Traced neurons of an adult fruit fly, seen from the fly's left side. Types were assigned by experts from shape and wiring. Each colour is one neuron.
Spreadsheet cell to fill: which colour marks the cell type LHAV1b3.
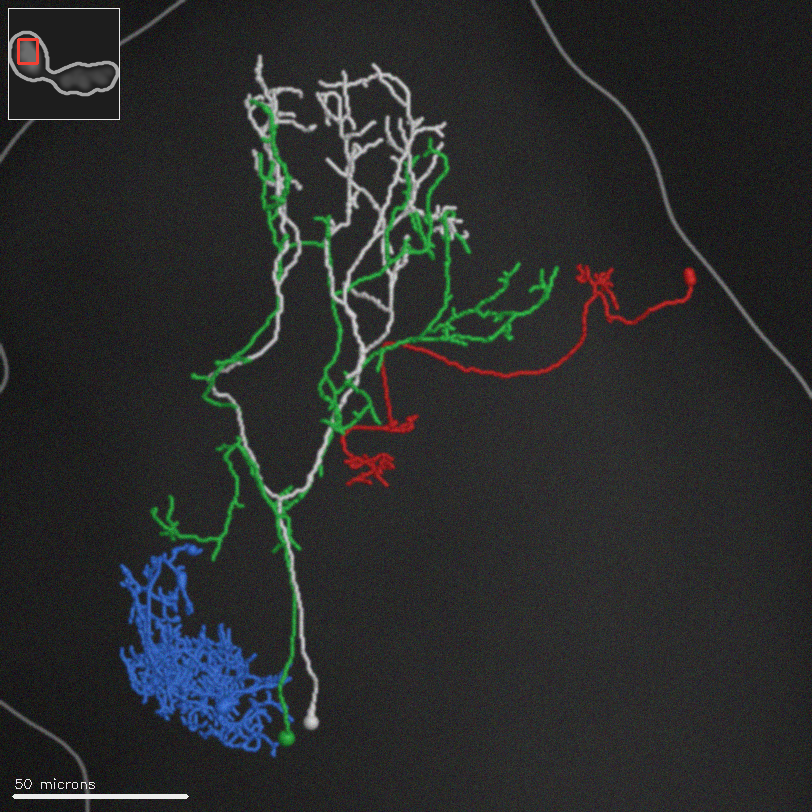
green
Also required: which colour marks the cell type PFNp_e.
red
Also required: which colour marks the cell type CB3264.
blue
